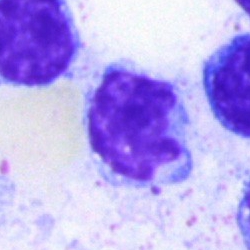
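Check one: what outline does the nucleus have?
Irregular, with a notch cutting into its lower right side.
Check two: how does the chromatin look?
Deep purple and mottled, paler patches lying between darker areas.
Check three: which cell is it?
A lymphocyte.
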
